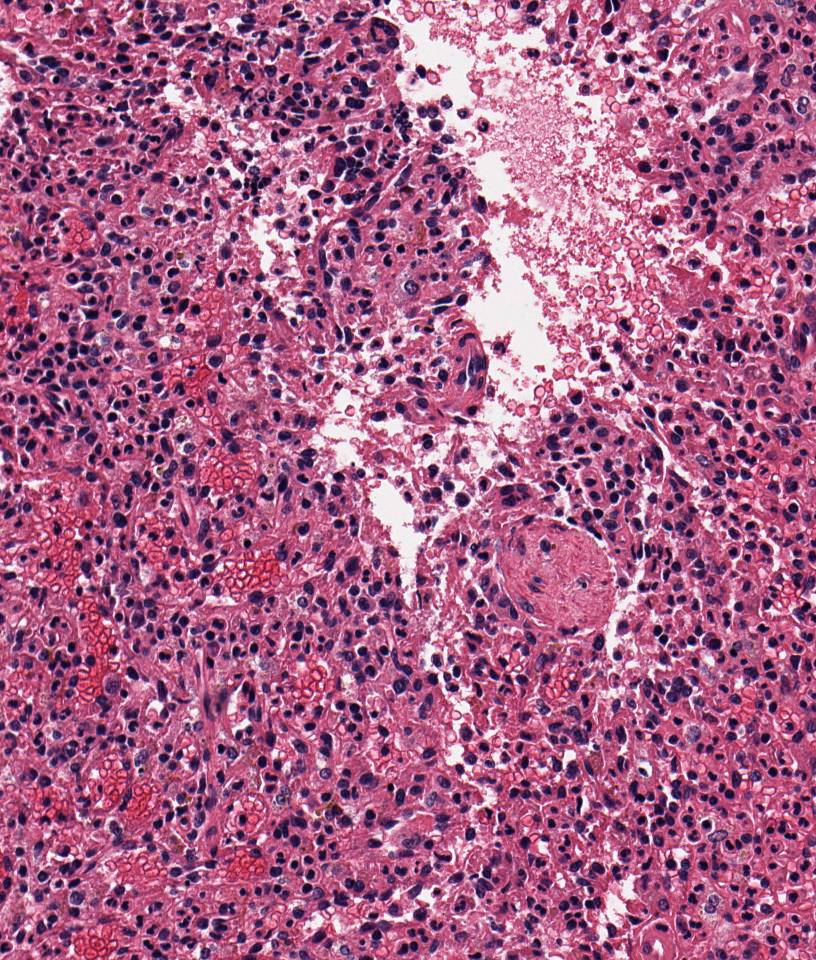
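Spleen, haematoxylin and eosin stained section. The field is a diffuse, solid sheet of densely packed cells, without glands or epithelium. Most of the cells have small, round, darkly stained nuclei. Red blood cells lie in many small packed clusters scattered among the cells, and are most numerous in the left half of the field. No fat cells are present anywhere in the field.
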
